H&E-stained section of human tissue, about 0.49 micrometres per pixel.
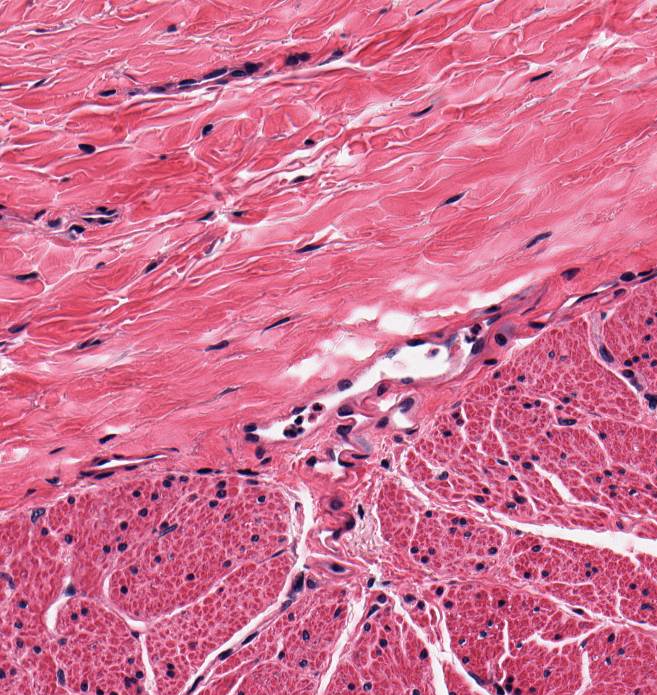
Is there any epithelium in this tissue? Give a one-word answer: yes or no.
No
